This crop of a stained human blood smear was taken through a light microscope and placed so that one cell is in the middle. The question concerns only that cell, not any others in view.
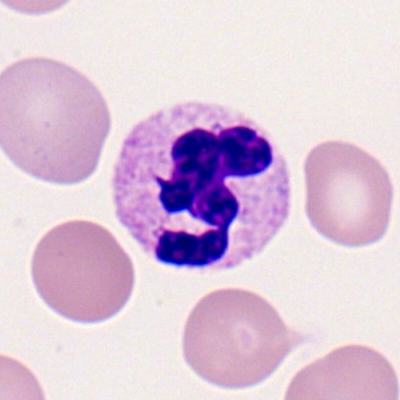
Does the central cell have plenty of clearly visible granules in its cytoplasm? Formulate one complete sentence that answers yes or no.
Yes, the cytoplasm of the cell is rich in visible granules.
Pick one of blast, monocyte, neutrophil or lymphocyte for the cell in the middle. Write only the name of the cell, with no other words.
neutrophil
